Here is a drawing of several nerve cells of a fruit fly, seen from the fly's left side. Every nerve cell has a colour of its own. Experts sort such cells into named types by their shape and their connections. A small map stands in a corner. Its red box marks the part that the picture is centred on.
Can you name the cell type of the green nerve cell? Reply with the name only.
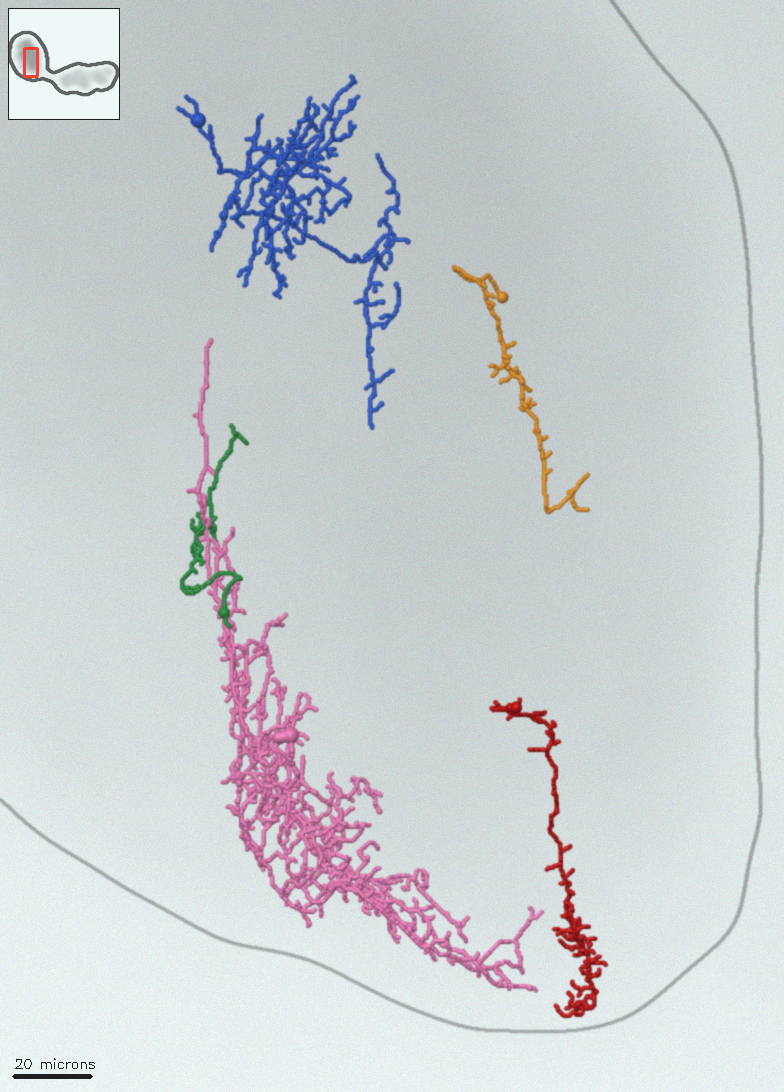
Dm3b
